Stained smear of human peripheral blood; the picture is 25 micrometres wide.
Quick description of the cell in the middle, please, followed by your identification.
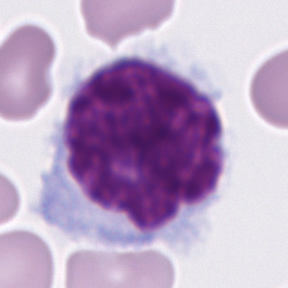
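Starting at the border: it is ragged, with many fine hair-like projections. Next, the cytoplasm is pale blue. The nucleus is about 14 micrometres across, with a small notch indenting its lower edge, and its chromatin is coarse and clumped, with lighter streaks between dark patches. Finally, the name: hairy cell.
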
